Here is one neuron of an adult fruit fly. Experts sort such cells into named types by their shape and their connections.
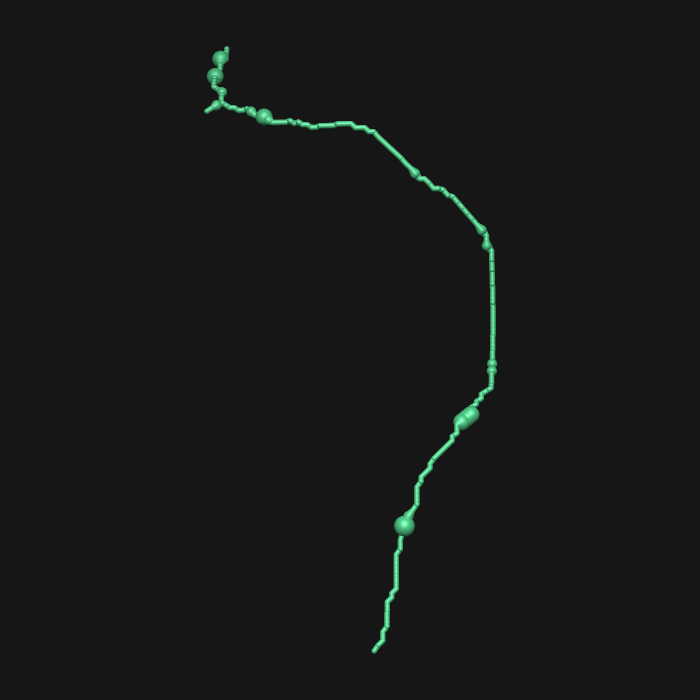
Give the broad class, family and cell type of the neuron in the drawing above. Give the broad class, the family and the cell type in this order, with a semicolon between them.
sensory neuron entering the brain; class mechanosensory; BM_InOm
